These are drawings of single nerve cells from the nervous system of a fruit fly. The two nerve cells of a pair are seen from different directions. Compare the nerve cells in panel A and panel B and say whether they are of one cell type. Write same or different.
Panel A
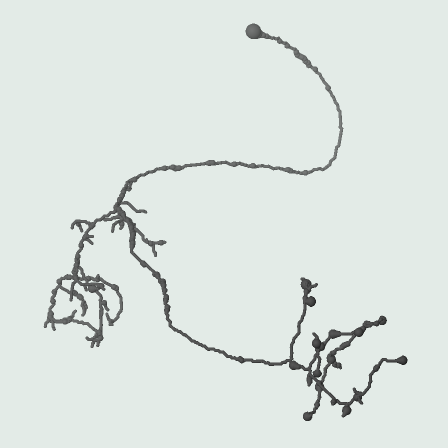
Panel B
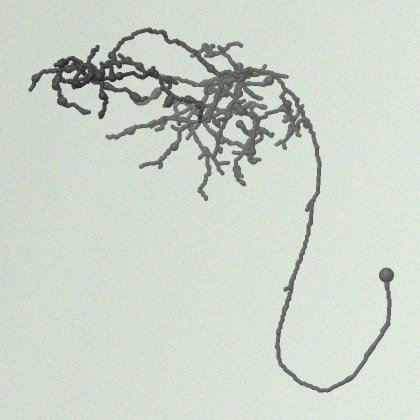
different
